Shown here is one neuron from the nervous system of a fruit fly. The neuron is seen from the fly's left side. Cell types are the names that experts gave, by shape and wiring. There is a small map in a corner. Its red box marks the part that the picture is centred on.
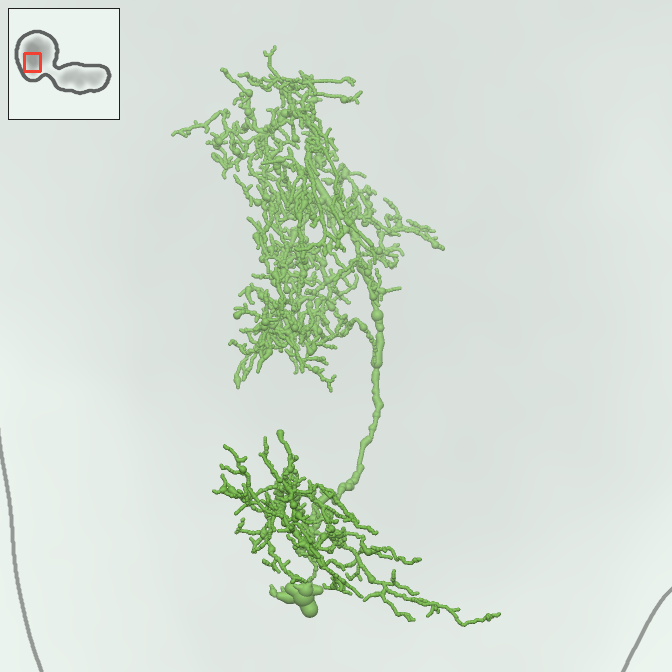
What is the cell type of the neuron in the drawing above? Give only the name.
GNG137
